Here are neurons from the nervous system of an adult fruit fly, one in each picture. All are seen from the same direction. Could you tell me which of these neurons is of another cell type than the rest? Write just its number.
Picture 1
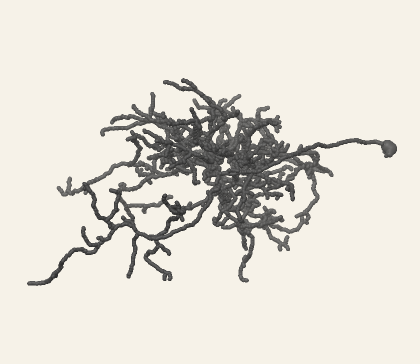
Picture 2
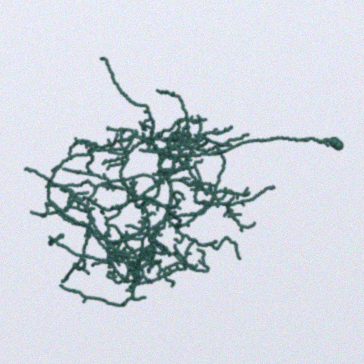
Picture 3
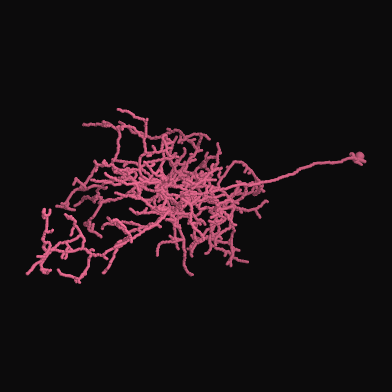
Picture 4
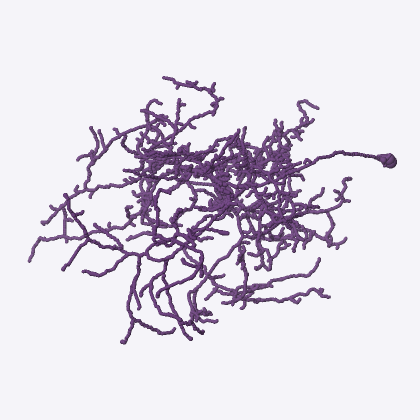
2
